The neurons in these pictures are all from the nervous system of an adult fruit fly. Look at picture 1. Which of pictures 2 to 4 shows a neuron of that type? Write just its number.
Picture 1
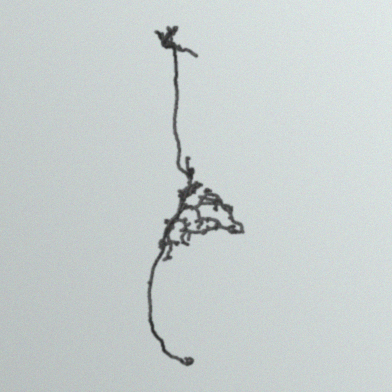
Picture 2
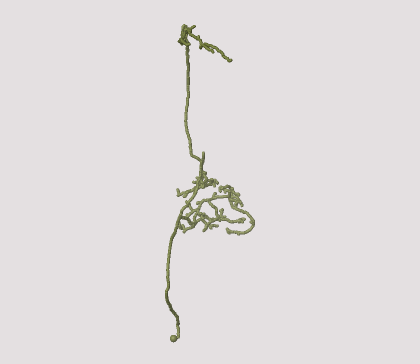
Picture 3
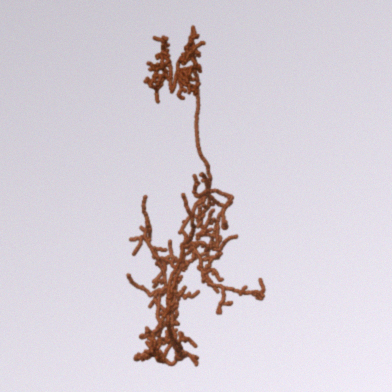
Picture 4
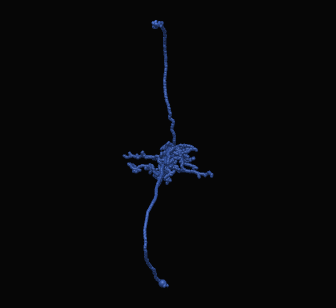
2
